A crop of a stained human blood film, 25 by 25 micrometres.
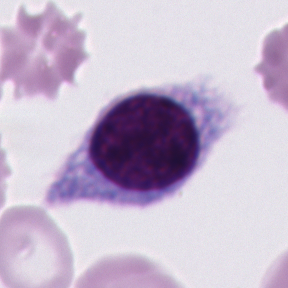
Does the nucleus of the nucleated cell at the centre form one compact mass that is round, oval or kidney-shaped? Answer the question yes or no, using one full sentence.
Yes, this cell's nucleus is a single compact round, oval or kidney-shaped mass, not band-shaped.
